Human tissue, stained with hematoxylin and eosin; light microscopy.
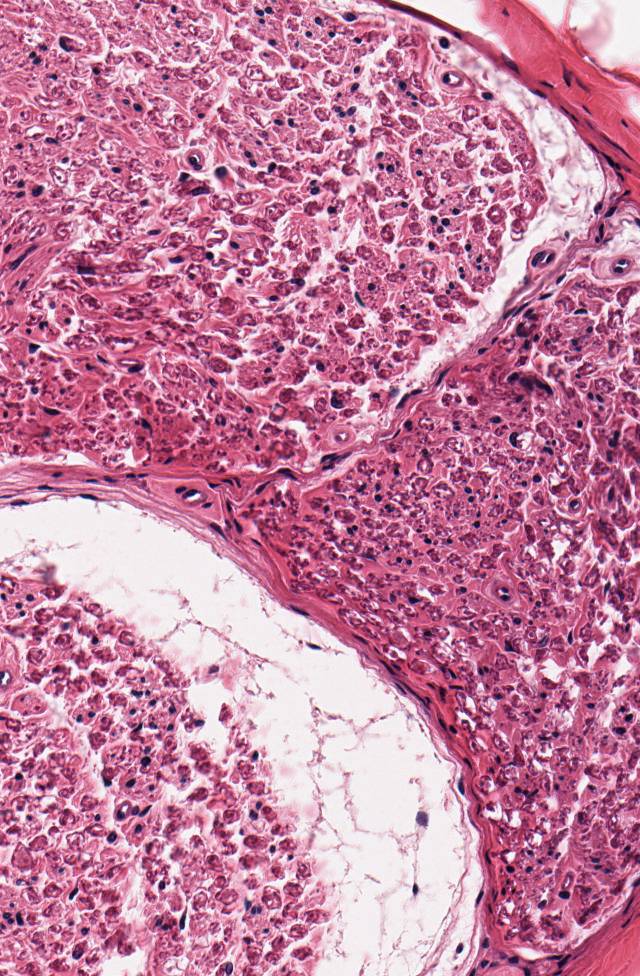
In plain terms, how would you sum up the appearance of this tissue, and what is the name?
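Dense pink fibrous bands enclose the compartments, with flattened, elongated dark nuclei running along them. Between the lower left compartment and its sheath lies a wide clear space crossed by fine pink strands. No fat cells appear anywhere in the field. This is tibial nerve.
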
